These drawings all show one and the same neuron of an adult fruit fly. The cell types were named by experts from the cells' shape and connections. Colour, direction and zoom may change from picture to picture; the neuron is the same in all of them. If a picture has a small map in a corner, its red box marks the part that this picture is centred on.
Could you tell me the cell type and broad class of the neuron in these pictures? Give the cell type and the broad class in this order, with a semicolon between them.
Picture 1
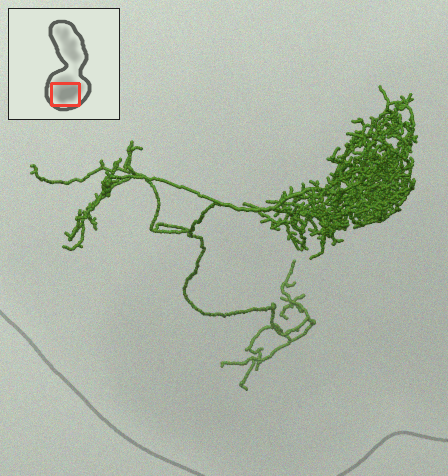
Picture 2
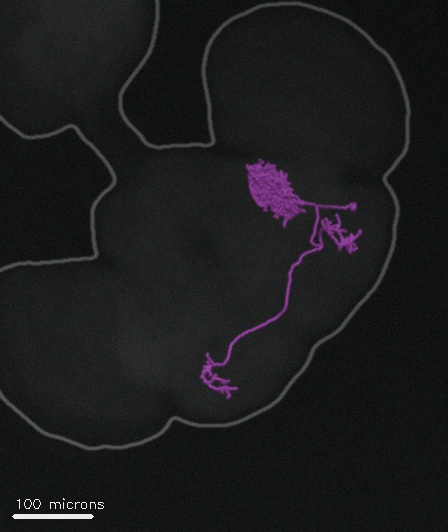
AVLP025; central-brain intrinsic neuron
